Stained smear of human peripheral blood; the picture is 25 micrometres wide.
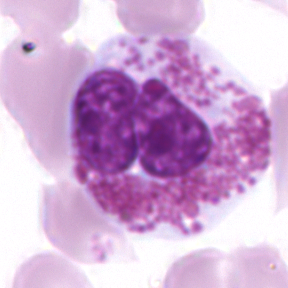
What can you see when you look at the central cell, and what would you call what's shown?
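The cell outline is roughly round. Its nucleus consists of two lobes of similar size lying side by side, placed toward the left side of the cell. No nucleoli are visible in either lobe. Identification: eosinophil.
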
